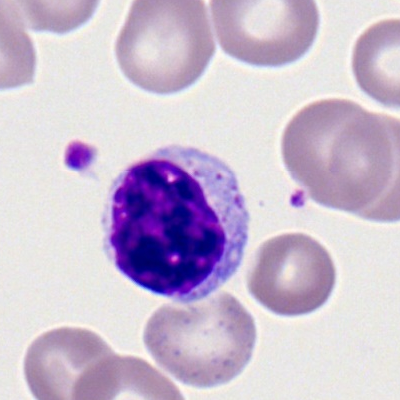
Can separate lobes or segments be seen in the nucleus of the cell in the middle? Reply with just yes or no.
No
